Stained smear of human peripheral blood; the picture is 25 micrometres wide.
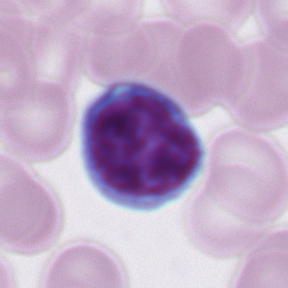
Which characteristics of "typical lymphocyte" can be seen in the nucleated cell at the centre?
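The cell is a typical lymphocyte, and most of what is shown agrees with that.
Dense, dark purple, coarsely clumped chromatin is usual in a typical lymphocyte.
The chromatin here is dark purple and coarsely clumped, which fits.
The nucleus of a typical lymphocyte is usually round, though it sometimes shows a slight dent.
This nucleus is round, about 10 micrometres across, and fills almost the whole cell, which also fits. The cytoplasm is blue and forms only a thin rim around the nucleus.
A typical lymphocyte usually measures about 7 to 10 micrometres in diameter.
At about 11 micrometres across, this cell lies just above that range, so its size is the one feature that does not go with the name.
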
